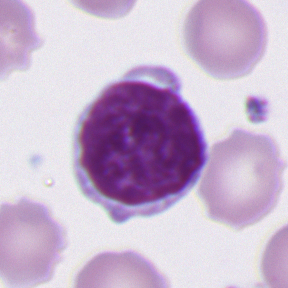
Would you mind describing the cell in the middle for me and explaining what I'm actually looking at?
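Start with the nucleus: its chromatin is dense and dark purple, clumped into coarse blocks separated by paler streaks. You will not find a distinct nucleolus. Around it runs a narrow rim of very pale lavender-blue cytoplasm, free of vacuoles. The cell is a typical lymphocyte.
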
